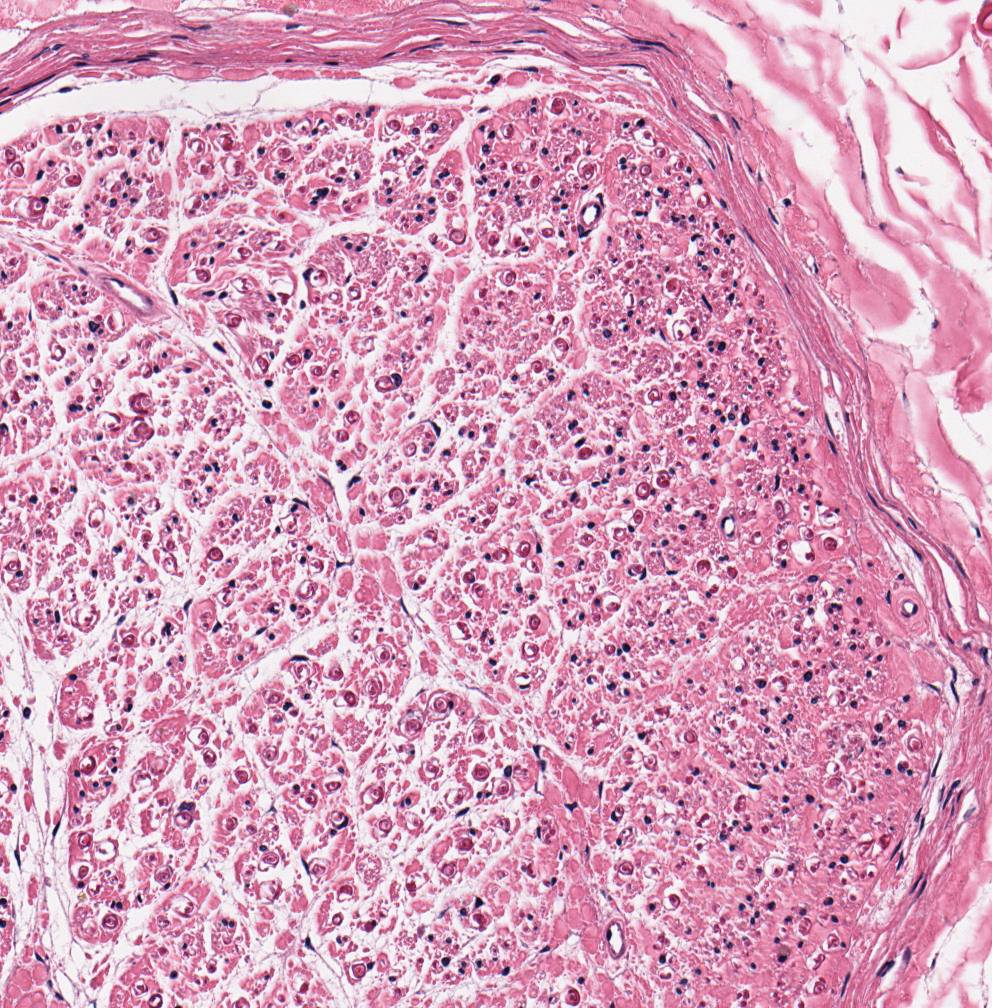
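Tibial nerve, showing one large rounded fascicle that fills most of the field, its curved outer edge along the top and right. Along those edges a thin layered sheath of flattened cells with elongated dark nuclei wraps the fascicle. Fibres are cut across: each small round profile has a central pink axon in a pale ring. Fine pale clefts split the interior into many irregular polygonal fibre groups.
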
